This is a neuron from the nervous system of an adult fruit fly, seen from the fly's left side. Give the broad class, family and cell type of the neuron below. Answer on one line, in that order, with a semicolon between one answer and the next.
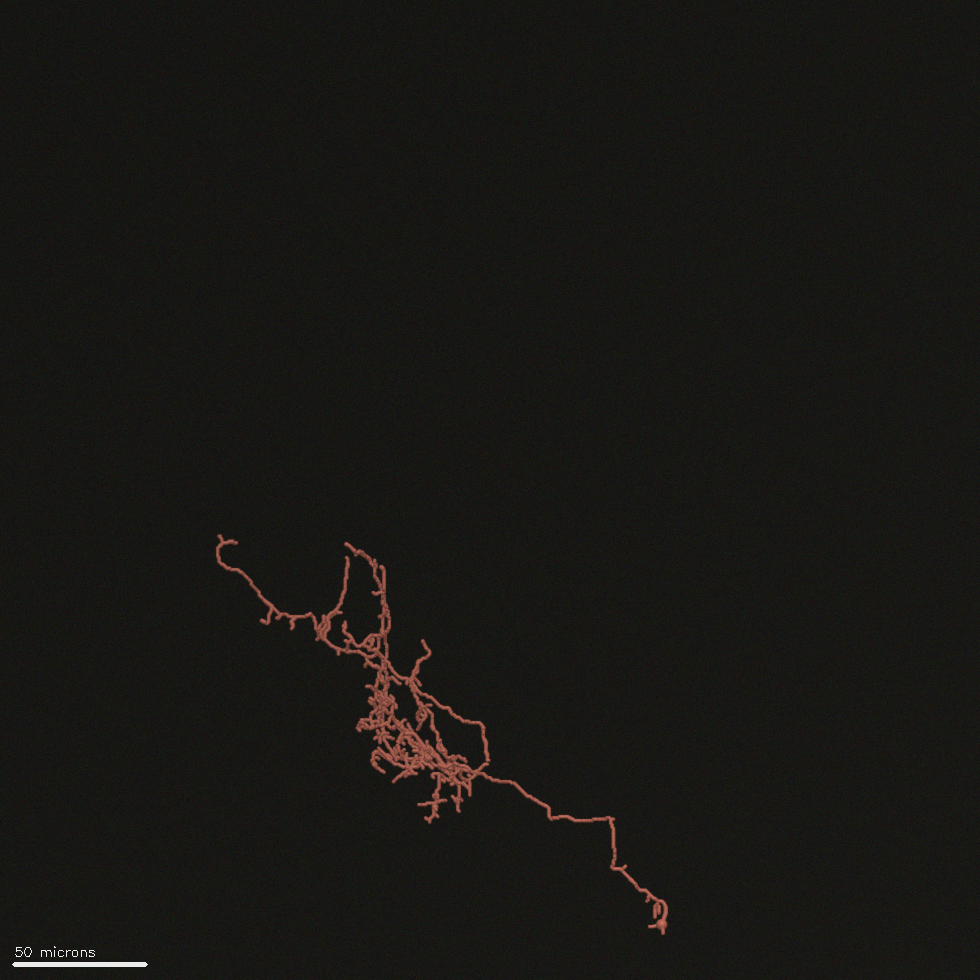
central-brain intrinsic neuron; ALIN; ALIN8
